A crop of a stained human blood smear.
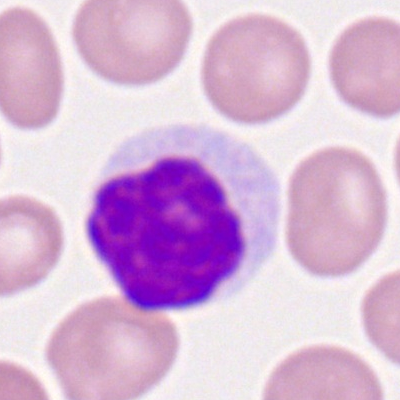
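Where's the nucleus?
Off-centre, towards the lower left of the cell.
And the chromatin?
Dense and dark purple, with coarse clumps and small paler patches.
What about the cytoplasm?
Pale blue-lilac, forming a rim that's widest on the upper right side of the nucleus.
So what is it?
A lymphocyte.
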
